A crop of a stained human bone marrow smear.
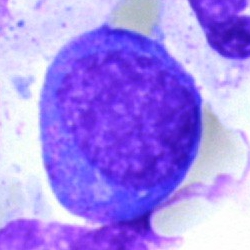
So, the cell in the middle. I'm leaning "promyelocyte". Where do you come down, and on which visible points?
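Smooth, unbroken outline on this one, and the nucleus sits off-centre, toward the upper right. The chromatin is finely stippled, with small pale spots scattered all through it, and the cytoplasm stains deep blue. Another cell touches its bottom edge.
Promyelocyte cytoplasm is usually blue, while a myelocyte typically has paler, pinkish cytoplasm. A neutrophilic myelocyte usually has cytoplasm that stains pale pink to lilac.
The deep blue cytoplasm therefore speaks for promyelocyte and against myelocyte. So promyelocyte fits.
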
